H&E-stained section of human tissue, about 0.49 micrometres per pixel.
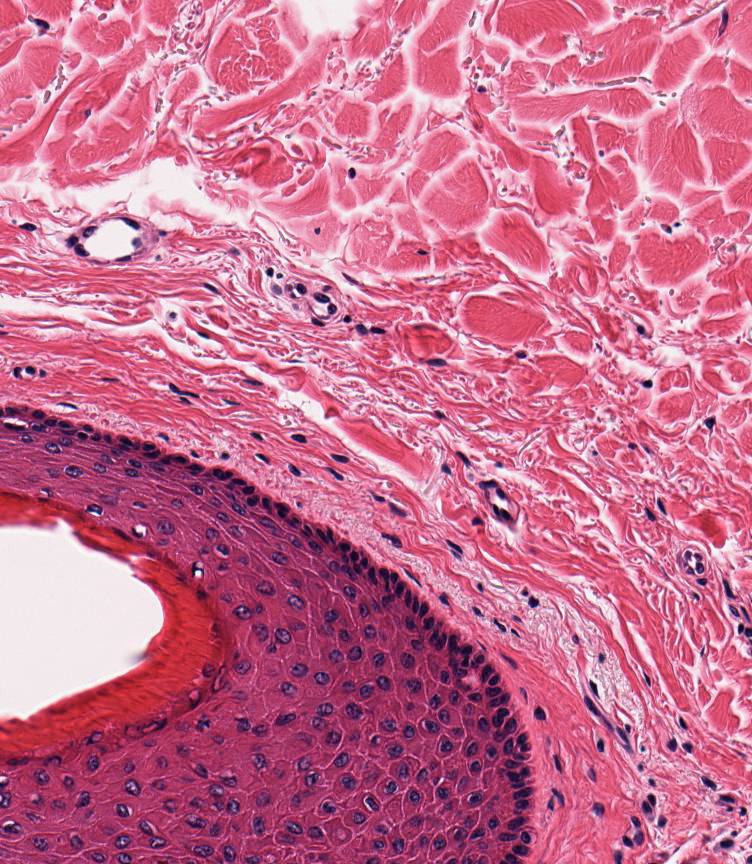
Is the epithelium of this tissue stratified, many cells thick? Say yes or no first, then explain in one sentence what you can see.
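Yes. In the lower left, stratified squamous epithelium curves around an empty lumen.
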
